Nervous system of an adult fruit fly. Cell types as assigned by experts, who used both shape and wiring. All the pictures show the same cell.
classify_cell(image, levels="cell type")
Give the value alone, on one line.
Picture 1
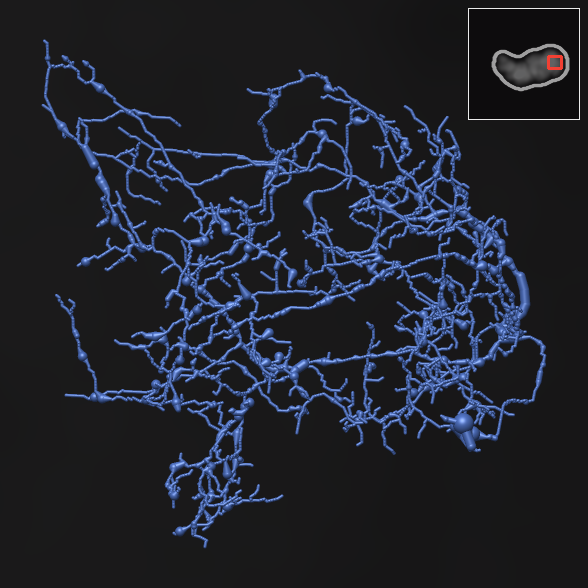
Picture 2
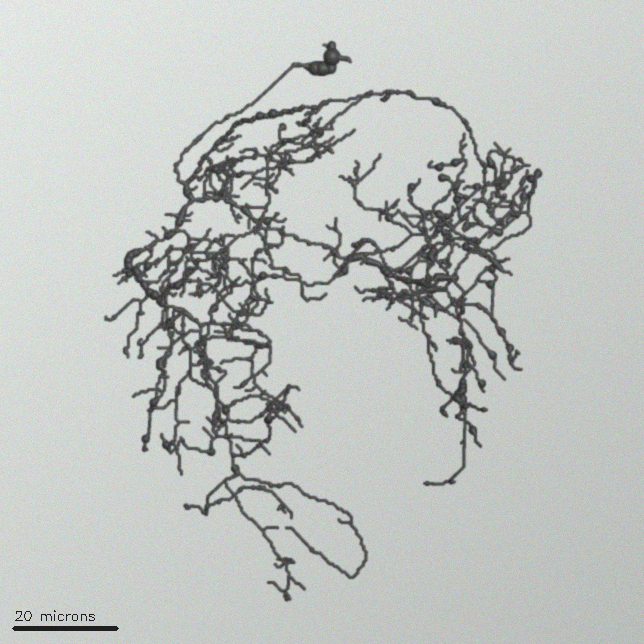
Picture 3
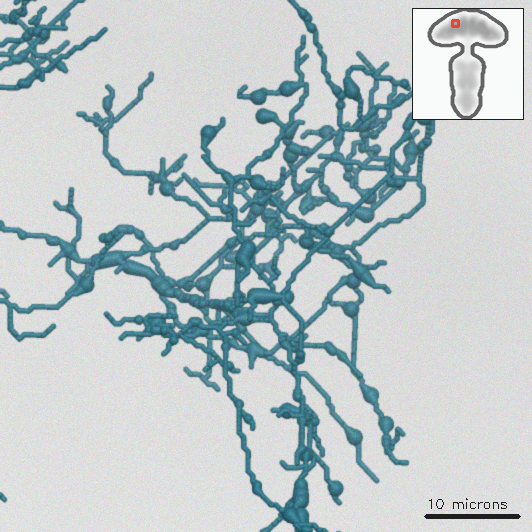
AVLP295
